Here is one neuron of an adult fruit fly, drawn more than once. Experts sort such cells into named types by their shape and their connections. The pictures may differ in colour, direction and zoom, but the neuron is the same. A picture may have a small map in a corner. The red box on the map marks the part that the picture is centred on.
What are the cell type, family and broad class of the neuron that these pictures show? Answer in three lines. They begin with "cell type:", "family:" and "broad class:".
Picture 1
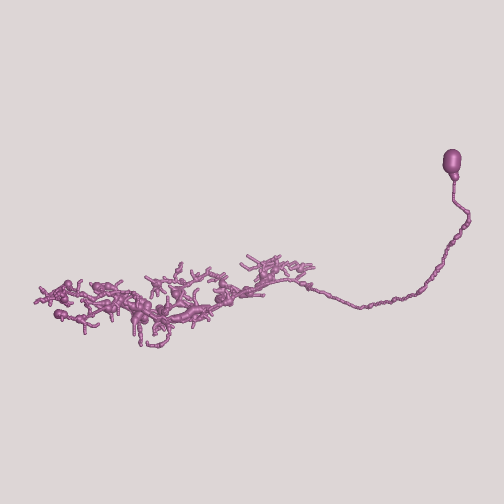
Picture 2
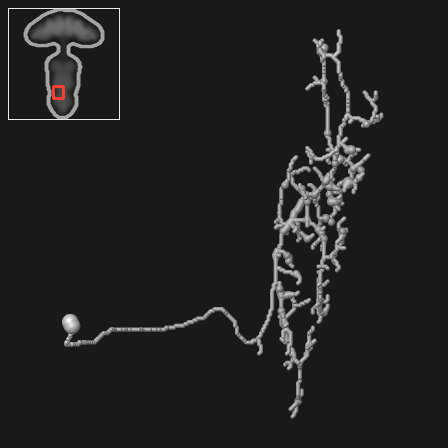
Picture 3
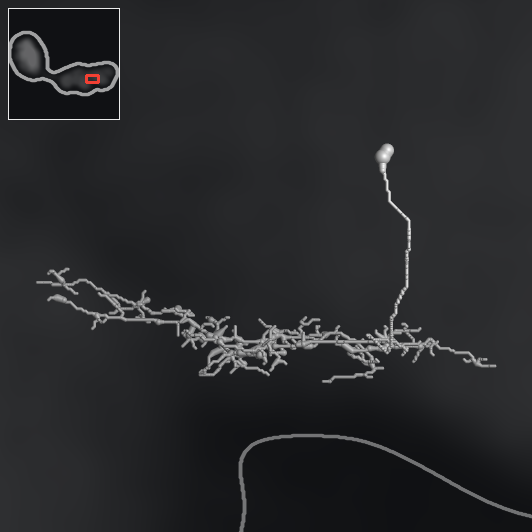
cell type: IN09A086
family: hemilineage 09A
broad class: nerve-cord intrinsic neuron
